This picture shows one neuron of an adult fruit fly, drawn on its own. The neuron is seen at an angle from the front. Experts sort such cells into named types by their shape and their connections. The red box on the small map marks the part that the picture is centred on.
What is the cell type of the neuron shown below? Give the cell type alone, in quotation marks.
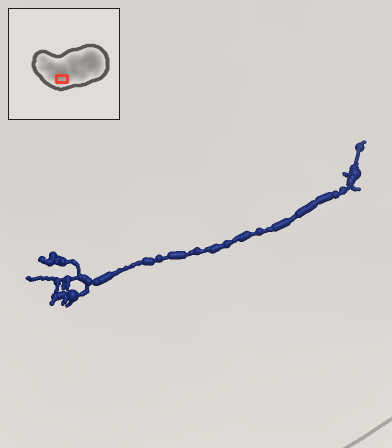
"L4"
